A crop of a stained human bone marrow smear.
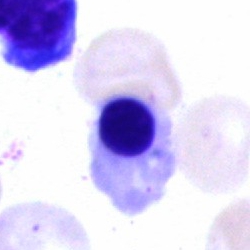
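Erythroblast at the centre of this stained human bone marrow smear. Chromatin is very dark and densely condensed throughout the nucleus, and no nucleoli are visible. The cytoplasm is pale greyish blue. Along the lower side, the cell border is irregular and lumpy.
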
